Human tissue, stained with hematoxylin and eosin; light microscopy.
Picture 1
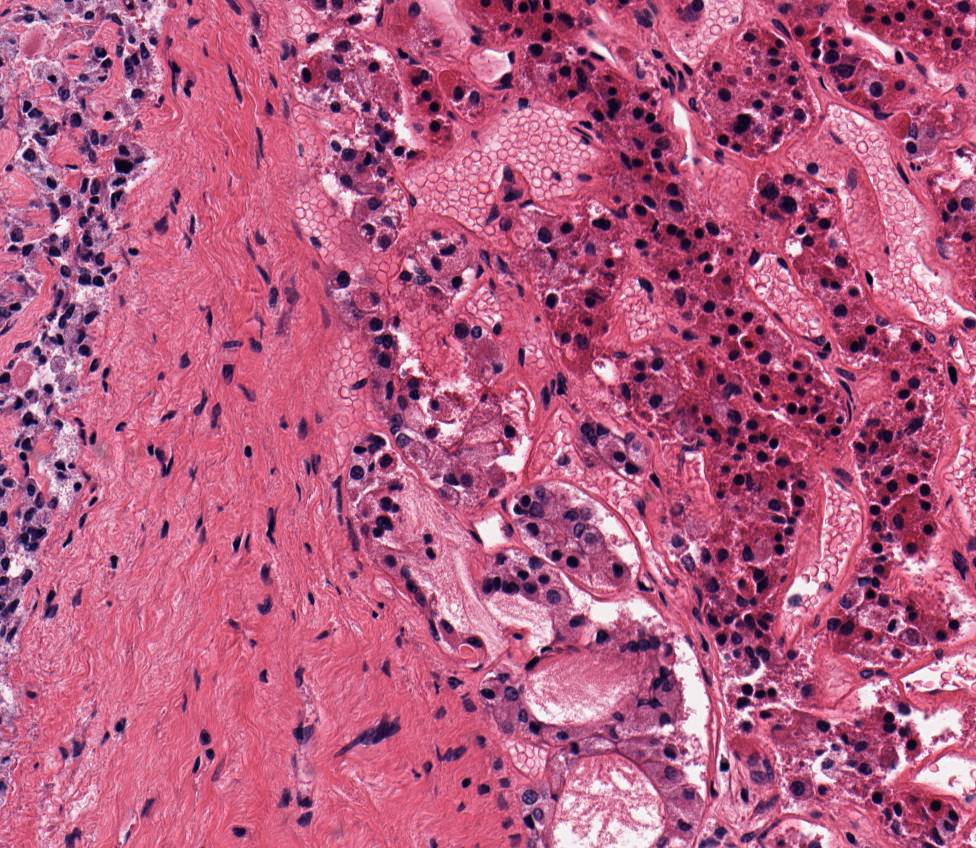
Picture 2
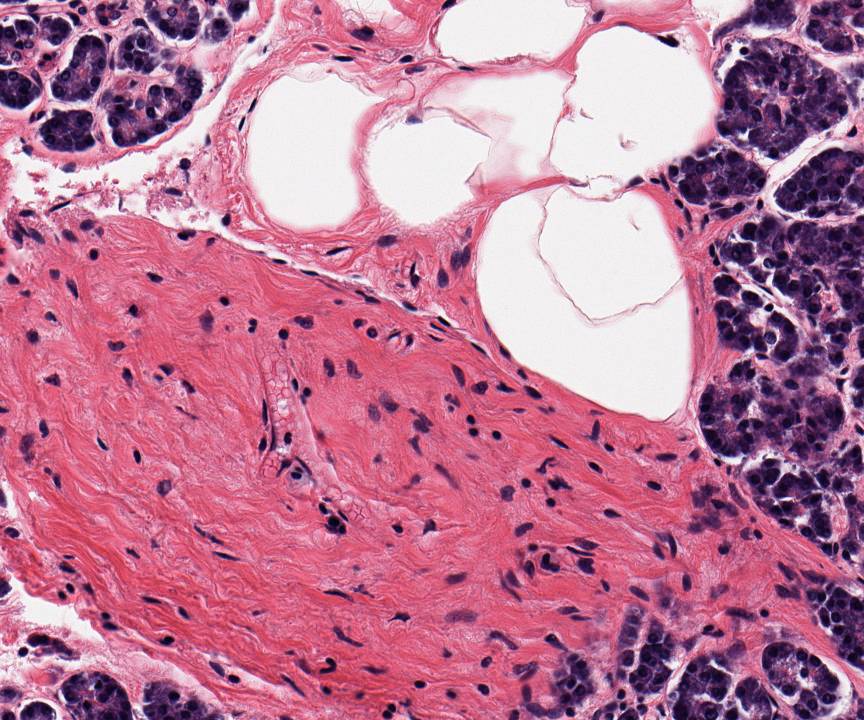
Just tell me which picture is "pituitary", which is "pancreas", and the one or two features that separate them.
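Pituitary's the first, pancreas the second. The pituitary's right two-thirds is nests of cells, mostly with abundant granular eosinophilic cytoplasm, split by thin fibrous septa and vascular channels; the left third is dense pink fibrous stroma.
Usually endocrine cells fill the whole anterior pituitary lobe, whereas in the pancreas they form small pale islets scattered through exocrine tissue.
The pancreas has a broad band of wavy pink fibres crossing diagonally from the left edge toward the lower right, and deep purple acini along the right edge in rounded clusters divided by thin pink connective strands.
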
